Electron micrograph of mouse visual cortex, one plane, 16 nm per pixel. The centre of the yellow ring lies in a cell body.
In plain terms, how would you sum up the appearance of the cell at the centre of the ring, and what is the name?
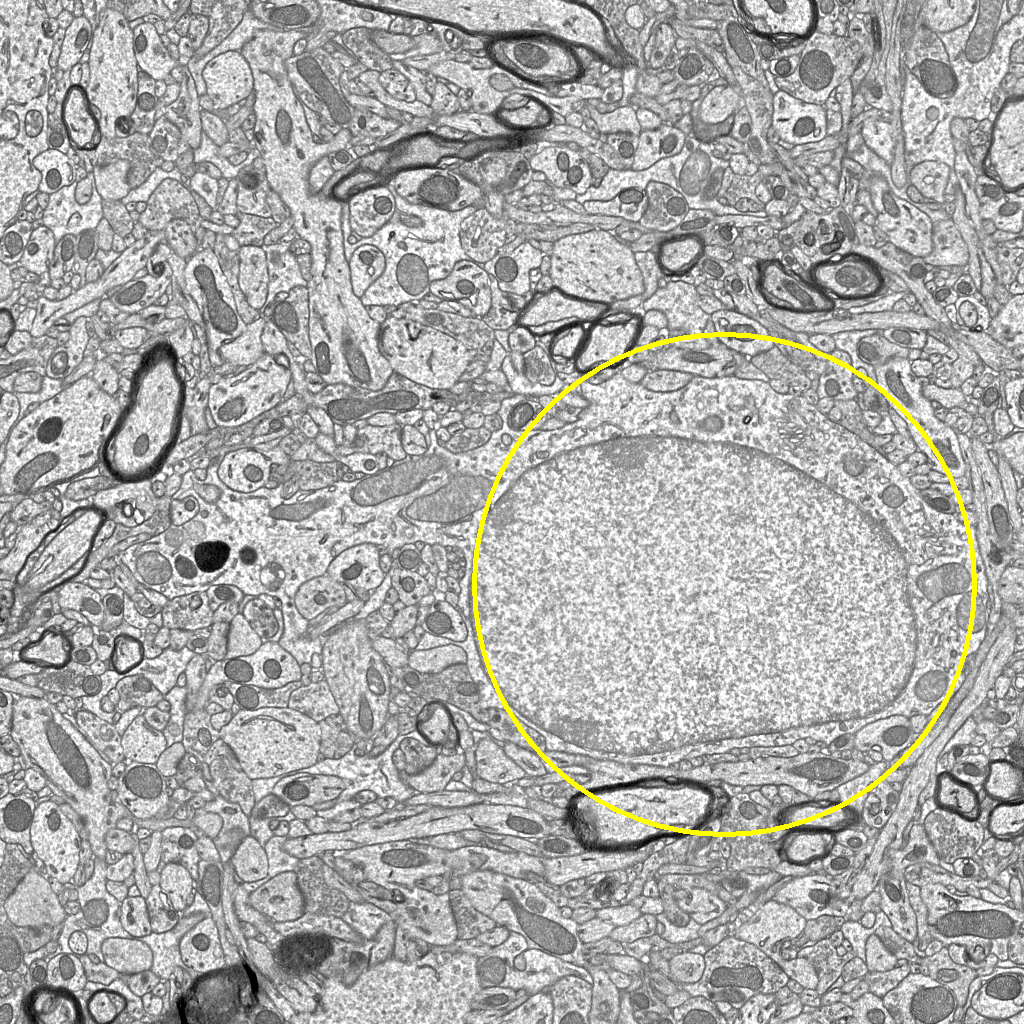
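The nucleus is wholly in view, a large oval longer from left to right, its envelope smooth without deep folds. Chromatin is finely grained and evenly spread, with only a few slightly darker patches against the envelope. The cell is an astrocyte.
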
